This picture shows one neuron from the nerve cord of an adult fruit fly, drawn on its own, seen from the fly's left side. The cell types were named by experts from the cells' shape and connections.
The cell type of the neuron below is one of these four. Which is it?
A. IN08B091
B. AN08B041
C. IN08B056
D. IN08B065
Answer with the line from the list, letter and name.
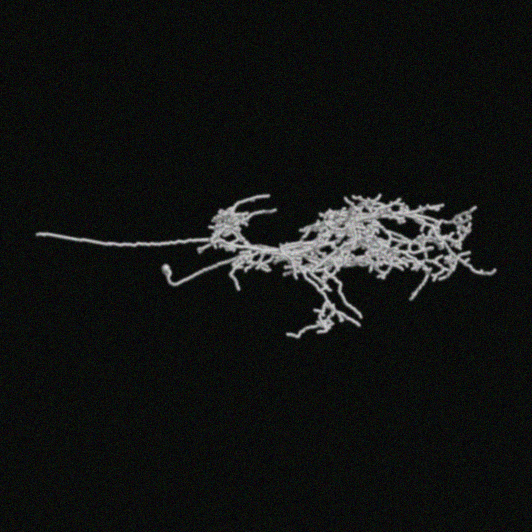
B. AN08B041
